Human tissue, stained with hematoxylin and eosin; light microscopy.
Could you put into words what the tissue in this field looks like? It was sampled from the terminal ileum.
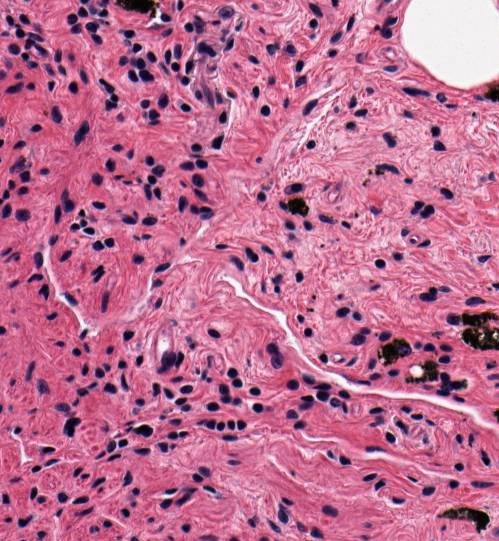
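It's pink fibrous stroma from edge to edge, dotted with spindle-shaped and oval nuclei. The collagen fibres form short, wavy bundles that interlace and swirl in different directions. Clumps of coarse, dark brown-black granular pigment sit mostly along the right side. Nuclei crowd more on the left and toward the bottom than in the upper right.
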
